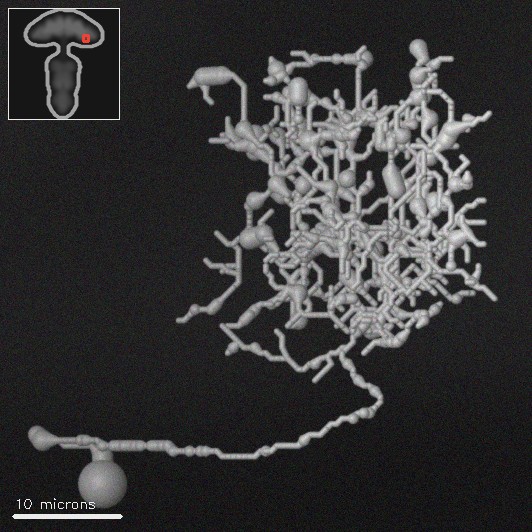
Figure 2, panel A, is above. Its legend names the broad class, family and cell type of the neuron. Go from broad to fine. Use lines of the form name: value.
broad class: optic-lobe intrinsic neuron
family: LPi
cell type: LPi3412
